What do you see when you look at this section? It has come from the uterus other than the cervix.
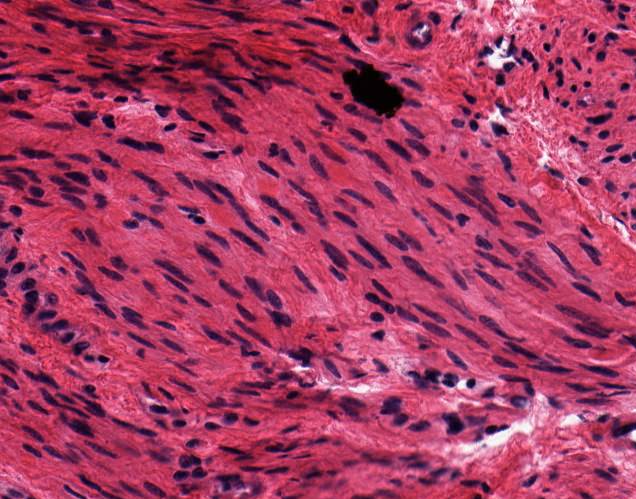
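In cells cut lengthwise, the nuclei are elongated and cigar-shaped, with blunt, rounded ends. The cytoplasm is strongly eosinophilic and finely fibrillar. Epithelium is absent from the entire field, and no fat cells are seen.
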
